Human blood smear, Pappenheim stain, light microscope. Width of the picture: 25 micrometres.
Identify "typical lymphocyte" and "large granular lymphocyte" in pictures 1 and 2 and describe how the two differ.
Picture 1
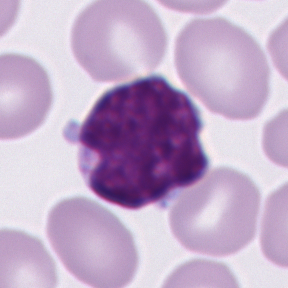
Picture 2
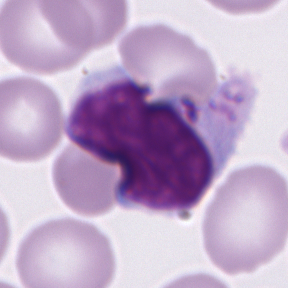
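Picture 1: typical lymphocyte. Picture 2: large granular lymphocyte. Picture 1: outline roughly round but slightly angular and uneven; nucleus a single unlobed mass, about 11 micrometres across. Chromatin dark purple, coarsely clumped, with small paler patches between the clumps. Cytoplasm at most a very thin rim, so the dark nucleus reaches nearly to the cell edge. Picture 2: nucleus fills about 60% of the cell's area; chromatin dark purple throughout. Cytoplasm pale greyish blue, lying mostly to the right of the nucleus. Cell edge ragged and frayed at upper right.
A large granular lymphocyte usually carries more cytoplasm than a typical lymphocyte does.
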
